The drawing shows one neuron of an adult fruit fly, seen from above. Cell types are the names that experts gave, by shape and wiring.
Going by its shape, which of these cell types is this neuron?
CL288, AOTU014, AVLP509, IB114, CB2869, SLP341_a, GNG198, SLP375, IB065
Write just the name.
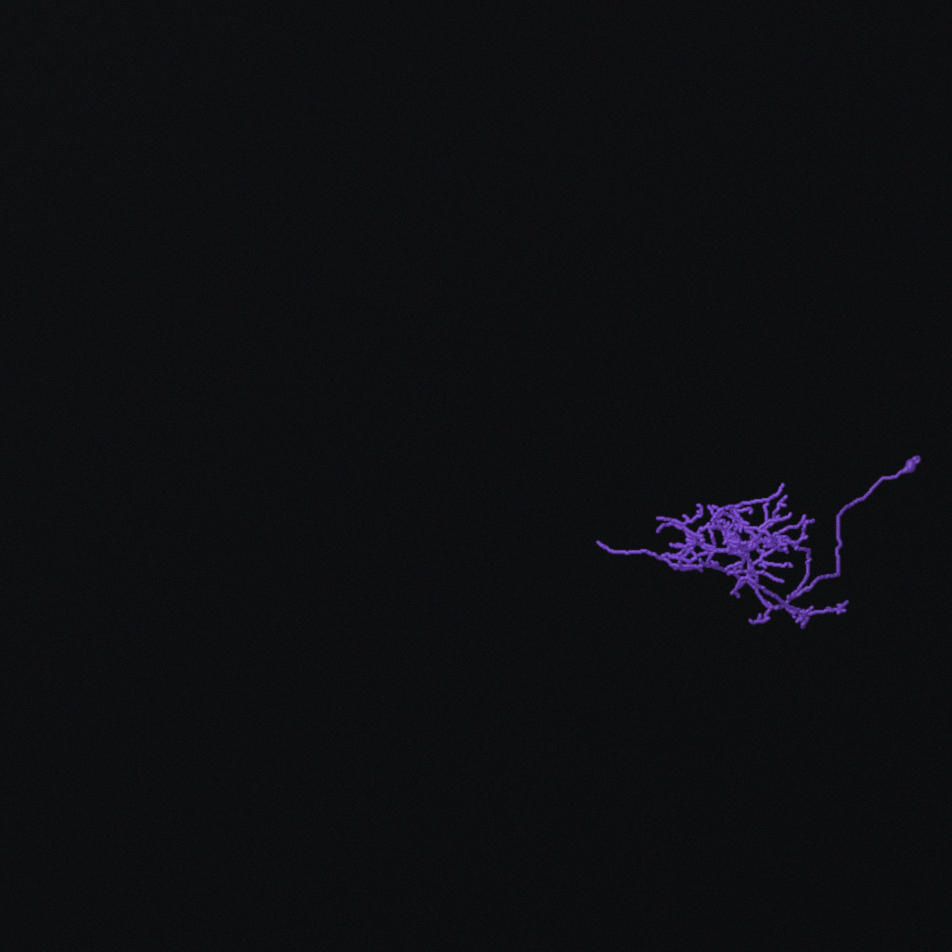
SLP341_a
